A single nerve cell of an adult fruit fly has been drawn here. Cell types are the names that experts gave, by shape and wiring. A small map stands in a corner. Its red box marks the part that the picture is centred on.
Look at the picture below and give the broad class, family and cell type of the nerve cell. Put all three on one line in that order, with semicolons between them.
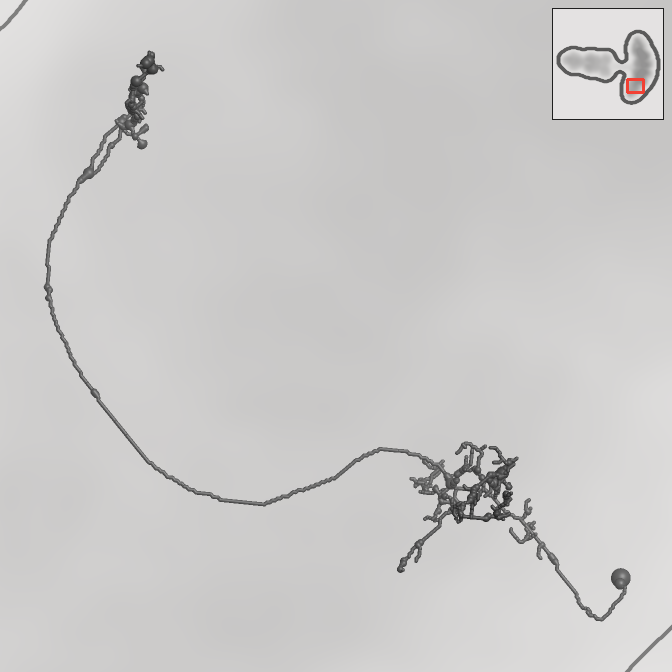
optic-lobe intrinsic neuron; Tm; Tm35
